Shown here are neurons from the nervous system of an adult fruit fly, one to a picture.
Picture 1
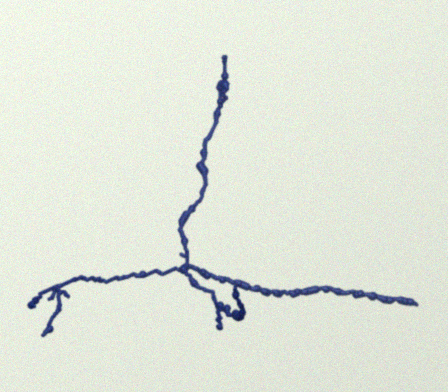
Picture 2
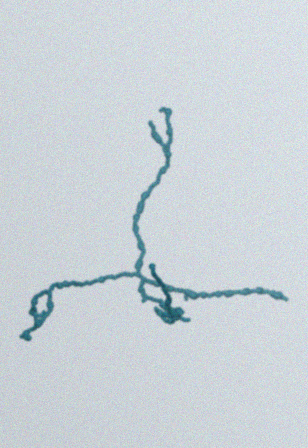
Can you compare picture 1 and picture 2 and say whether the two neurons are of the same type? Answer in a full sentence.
They are of the same cell type.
